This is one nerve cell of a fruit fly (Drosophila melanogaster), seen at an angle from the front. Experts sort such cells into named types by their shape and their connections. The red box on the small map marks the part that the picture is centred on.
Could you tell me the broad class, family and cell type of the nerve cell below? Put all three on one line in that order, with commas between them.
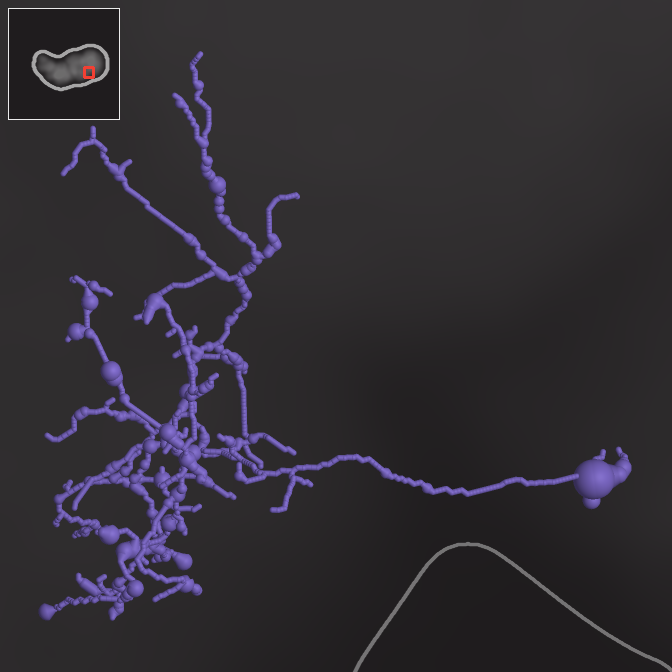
central-brain intrinsic neuron, hemilineage TRdl_b, GNG415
